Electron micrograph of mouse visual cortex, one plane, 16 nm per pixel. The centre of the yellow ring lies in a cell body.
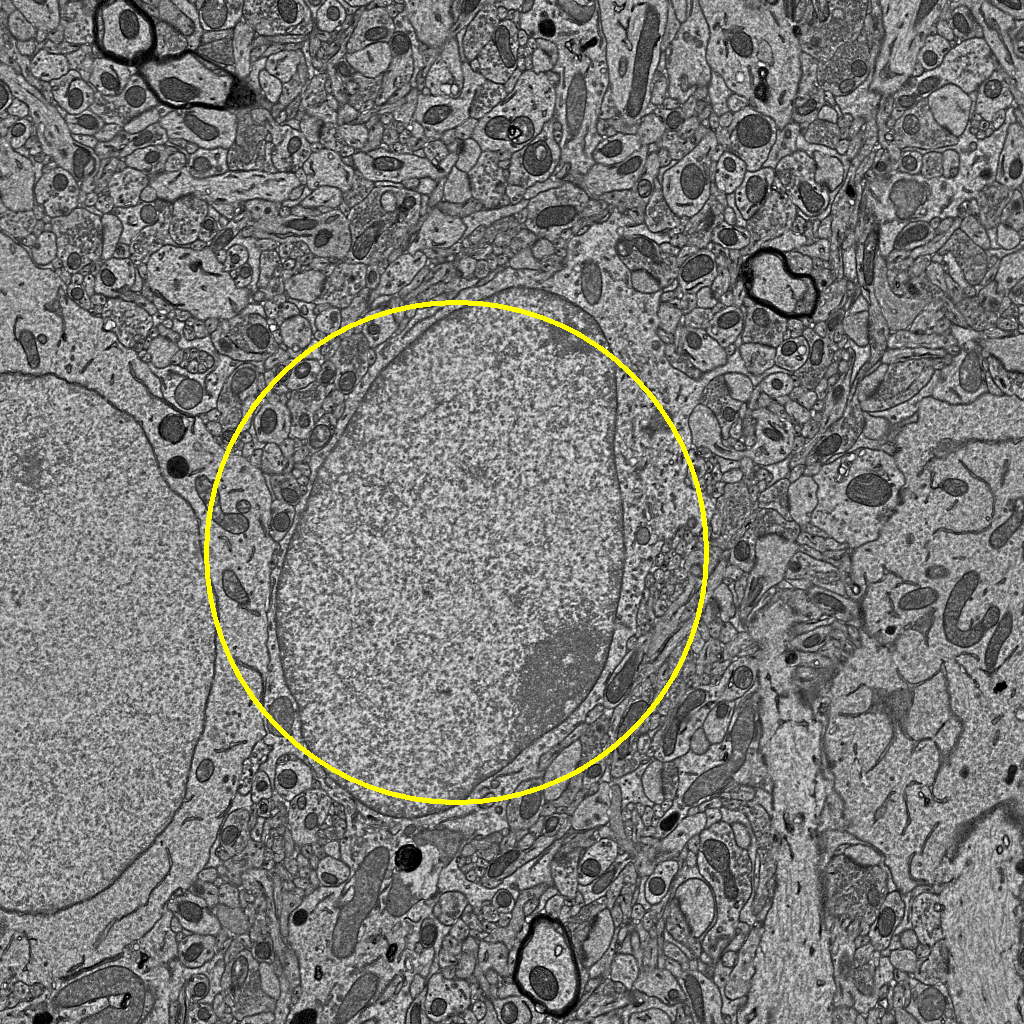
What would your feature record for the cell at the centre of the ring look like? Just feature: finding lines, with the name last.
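Nuclear shape: oval, elongated from top to bottom
Nuclear outline: whole, within the picture
Nuclear envelope: smooth, no deep folds
Neighbour: another large, pale nucleus close by on the left
Name: astrocyte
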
